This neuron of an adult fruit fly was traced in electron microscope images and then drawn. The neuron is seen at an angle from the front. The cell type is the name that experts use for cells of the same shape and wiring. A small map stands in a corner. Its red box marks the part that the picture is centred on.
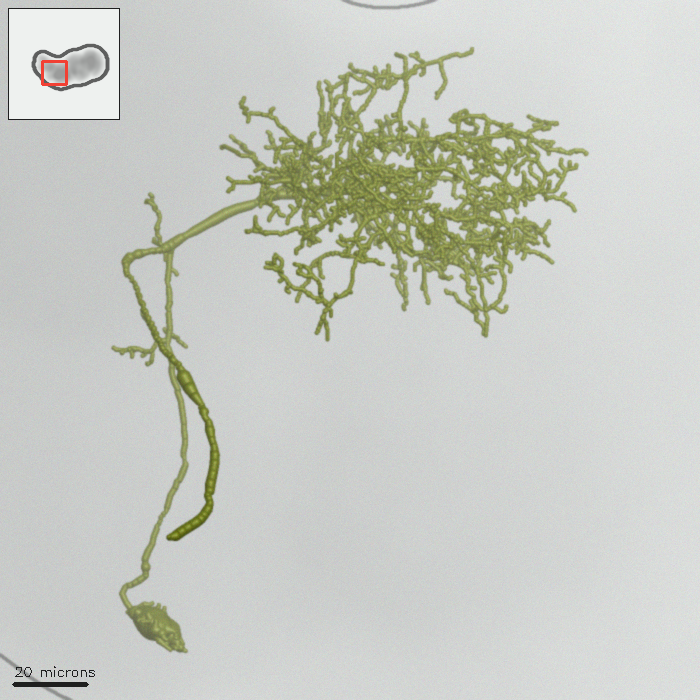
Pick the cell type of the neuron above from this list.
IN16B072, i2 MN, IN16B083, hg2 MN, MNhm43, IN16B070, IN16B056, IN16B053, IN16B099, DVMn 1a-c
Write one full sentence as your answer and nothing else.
The cell type of this neuron is DVMn 1a-c.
